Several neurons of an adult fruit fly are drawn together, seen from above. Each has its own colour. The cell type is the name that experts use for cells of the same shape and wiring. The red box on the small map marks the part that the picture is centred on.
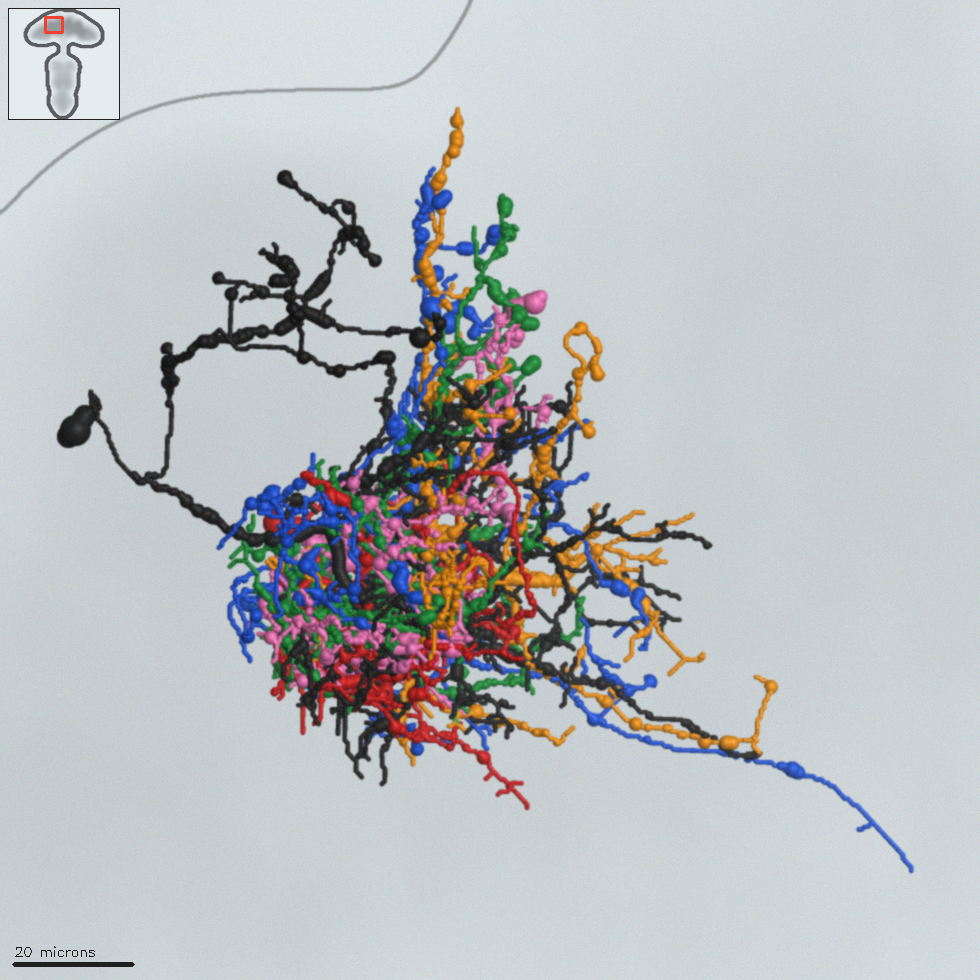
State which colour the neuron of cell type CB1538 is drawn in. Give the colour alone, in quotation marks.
"orange"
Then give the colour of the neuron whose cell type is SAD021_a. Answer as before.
"pink"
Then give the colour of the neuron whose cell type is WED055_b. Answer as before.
"red"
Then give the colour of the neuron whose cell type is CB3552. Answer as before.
"blue"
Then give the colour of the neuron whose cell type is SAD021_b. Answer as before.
"green"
